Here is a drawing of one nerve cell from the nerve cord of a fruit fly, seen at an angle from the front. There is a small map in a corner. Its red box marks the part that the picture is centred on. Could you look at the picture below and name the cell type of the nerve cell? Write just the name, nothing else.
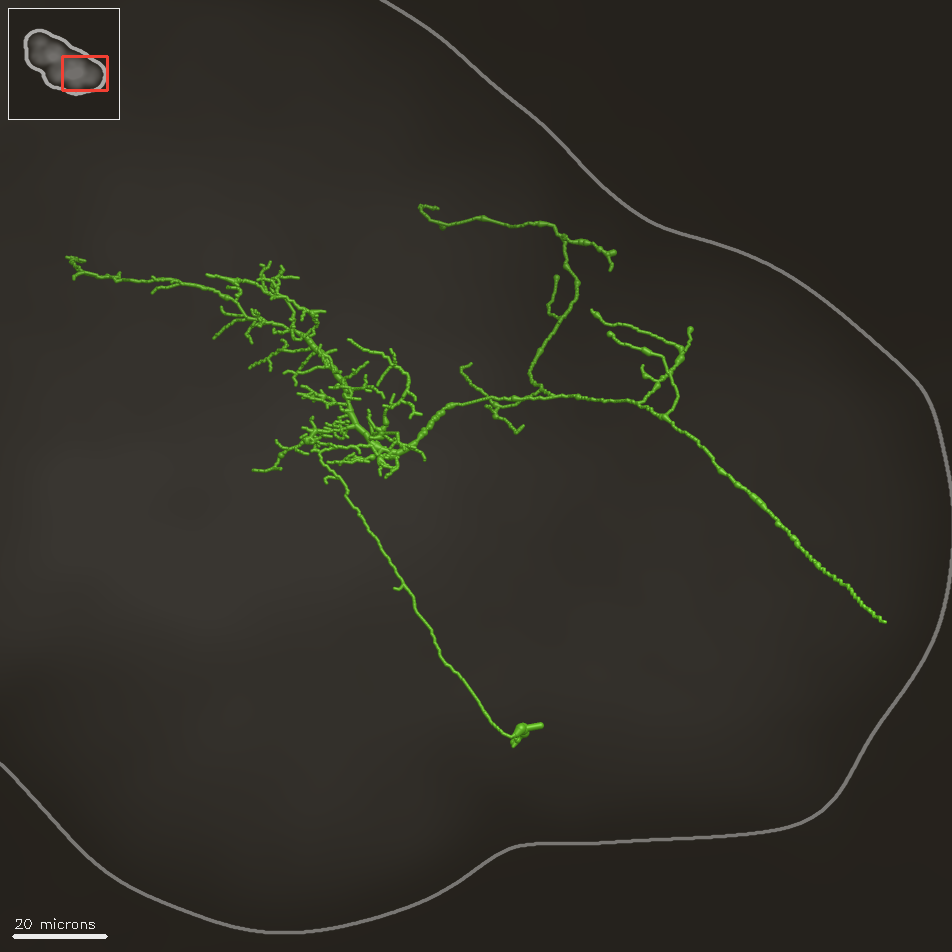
AN07B052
